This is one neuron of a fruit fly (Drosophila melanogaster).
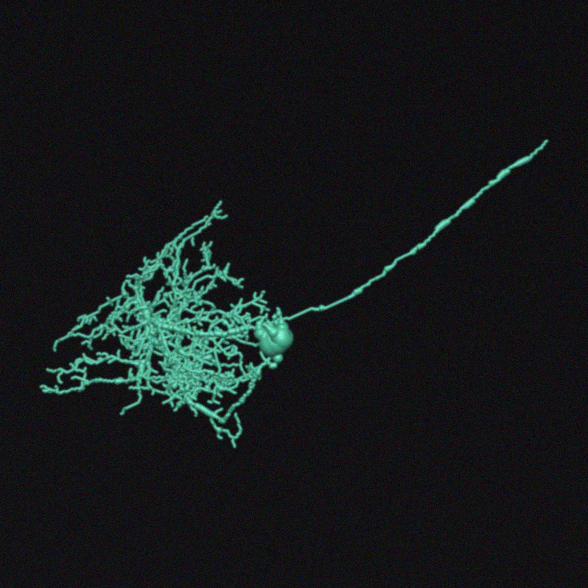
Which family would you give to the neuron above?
MNad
